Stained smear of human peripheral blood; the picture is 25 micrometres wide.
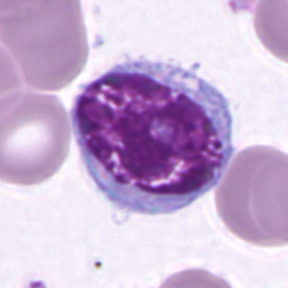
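Plasma cell, about 14 micrometres across, its nucleus taking up about 70% of the area. You'll see the dark purple chromatin is coarse and clumped, with pale gaps showing between the clumps. The cytoplasm is pale blue and forms a rim, thinnest on the left side. Up top, the edge looks ragged and fringed.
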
